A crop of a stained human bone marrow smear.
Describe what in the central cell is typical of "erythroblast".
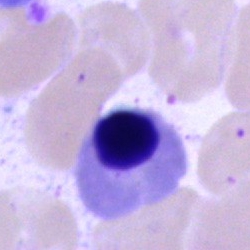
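In this erythroblast, the cytoplasm is pale greyish blue.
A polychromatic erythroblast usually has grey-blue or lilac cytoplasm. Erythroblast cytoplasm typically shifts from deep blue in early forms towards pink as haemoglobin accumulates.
The colour seen here therefore goes with the name. What does not go with it is the position of the nucleus, which lies toward the upper part of the cell with most of the cytoplasm below it.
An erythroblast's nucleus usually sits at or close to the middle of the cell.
Otherwise, the chromatin is dense and very dark purple throughout, and the cytoplasm is moderate in amount, wider than a thin rim around the nucleus.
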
